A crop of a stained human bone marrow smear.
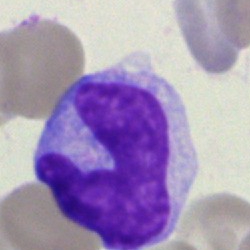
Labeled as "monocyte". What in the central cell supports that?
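The nucleus is what goes with a monocyte here: it is deeply indented, folding into a horseshoe-like shape, with the indentation opening toward the left side of the cell.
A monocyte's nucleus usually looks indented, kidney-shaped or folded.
Beyond that, no coarse granules are seen in the cytoplasm, and the outline is irregular, with a small bulge at the top.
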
